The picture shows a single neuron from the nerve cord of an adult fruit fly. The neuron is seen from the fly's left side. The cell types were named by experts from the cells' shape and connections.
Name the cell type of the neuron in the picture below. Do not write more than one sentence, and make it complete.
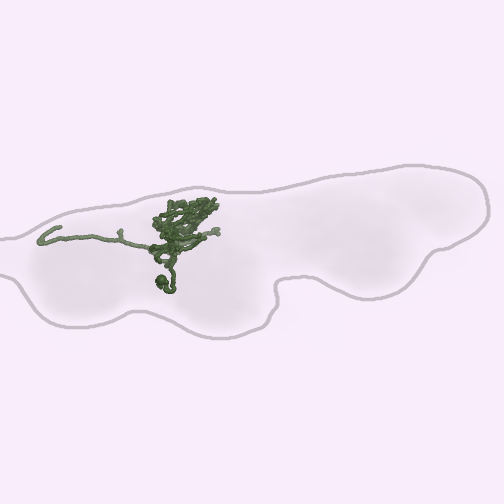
This neuron belongs to the cell type IN08B035.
